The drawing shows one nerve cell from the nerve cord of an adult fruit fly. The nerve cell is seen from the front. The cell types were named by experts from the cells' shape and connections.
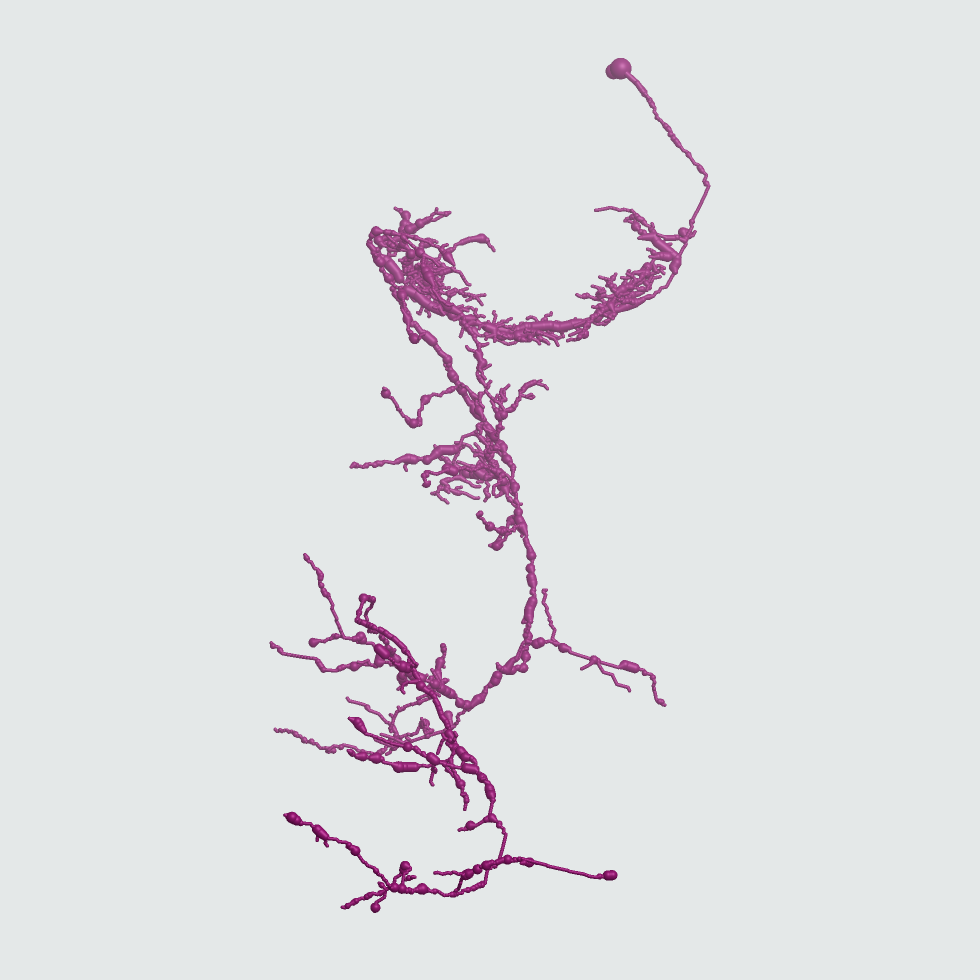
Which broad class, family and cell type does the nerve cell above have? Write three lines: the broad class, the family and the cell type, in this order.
nerve-cord intrinsic neuron
hemilineage 01A
IN01A048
